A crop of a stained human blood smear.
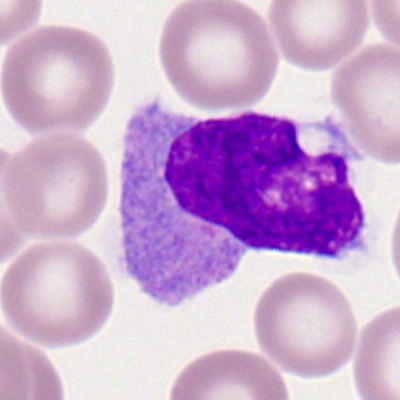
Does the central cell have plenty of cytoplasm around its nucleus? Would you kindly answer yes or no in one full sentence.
Yes, the cell holds plenty of cytoplasm.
